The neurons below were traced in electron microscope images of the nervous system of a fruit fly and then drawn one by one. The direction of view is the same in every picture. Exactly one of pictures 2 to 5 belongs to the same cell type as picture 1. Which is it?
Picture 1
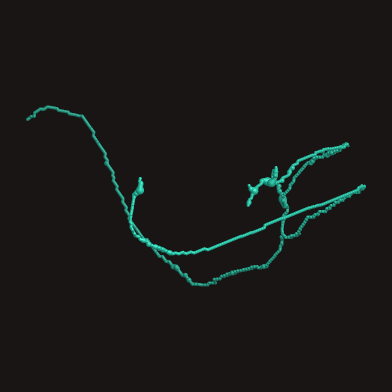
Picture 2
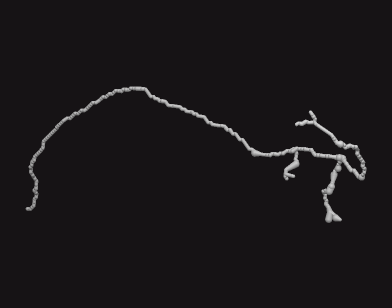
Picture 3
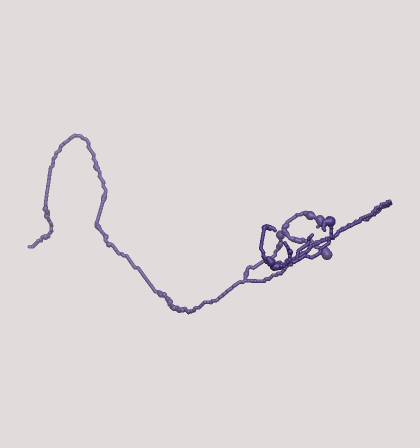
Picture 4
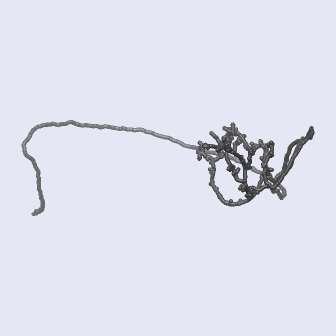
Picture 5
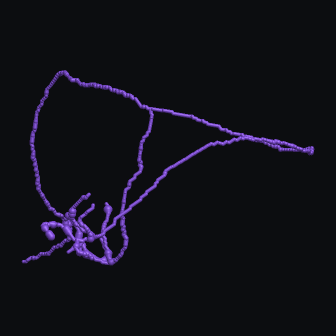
Picture 3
